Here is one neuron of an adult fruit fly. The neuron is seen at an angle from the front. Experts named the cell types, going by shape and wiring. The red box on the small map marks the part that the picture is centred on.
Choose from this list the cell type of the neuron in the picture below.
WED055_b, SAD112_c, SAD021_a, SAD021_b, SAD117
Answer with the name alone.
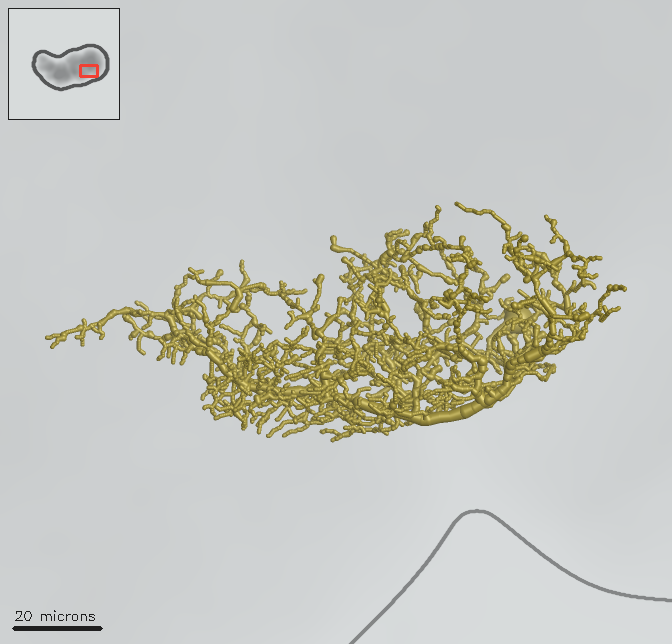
SAD112_c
